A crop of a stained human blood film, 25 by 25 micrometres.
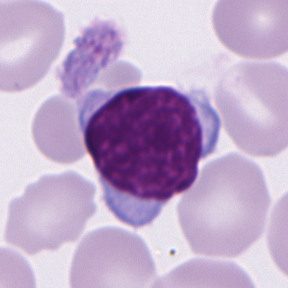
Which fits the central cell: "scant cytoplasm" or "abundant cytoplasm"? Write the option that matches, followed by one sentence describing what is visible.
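Scant cytoplasm. The cytoplasm forms a narrow rim that is widest below the nucleus.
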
